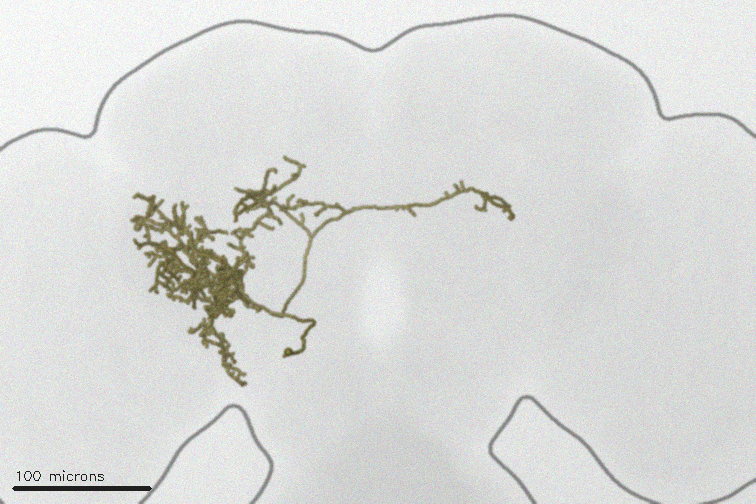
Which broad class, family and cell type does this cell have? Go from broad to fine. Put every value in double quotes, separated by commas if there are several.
"central-brain intrinsic neuron", "hemilineage LALv1_ventral", "AVLP451"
